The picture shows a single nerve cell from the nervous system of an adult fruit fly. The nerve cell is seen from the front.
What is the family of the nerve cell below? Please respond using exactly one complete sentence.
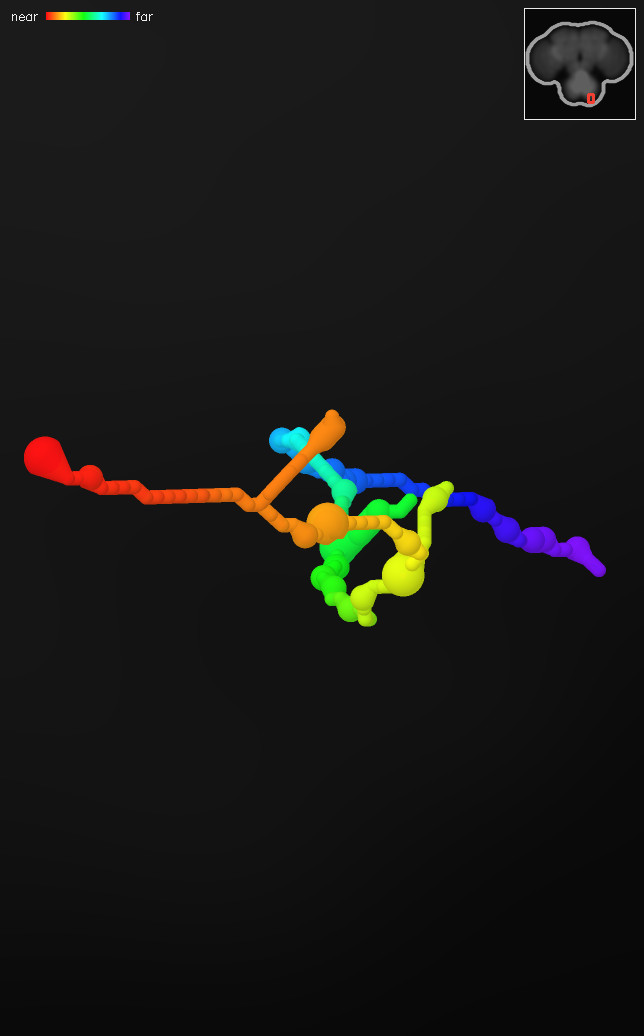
Among the members of family class mechanosensory tactile is this nerve cell.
